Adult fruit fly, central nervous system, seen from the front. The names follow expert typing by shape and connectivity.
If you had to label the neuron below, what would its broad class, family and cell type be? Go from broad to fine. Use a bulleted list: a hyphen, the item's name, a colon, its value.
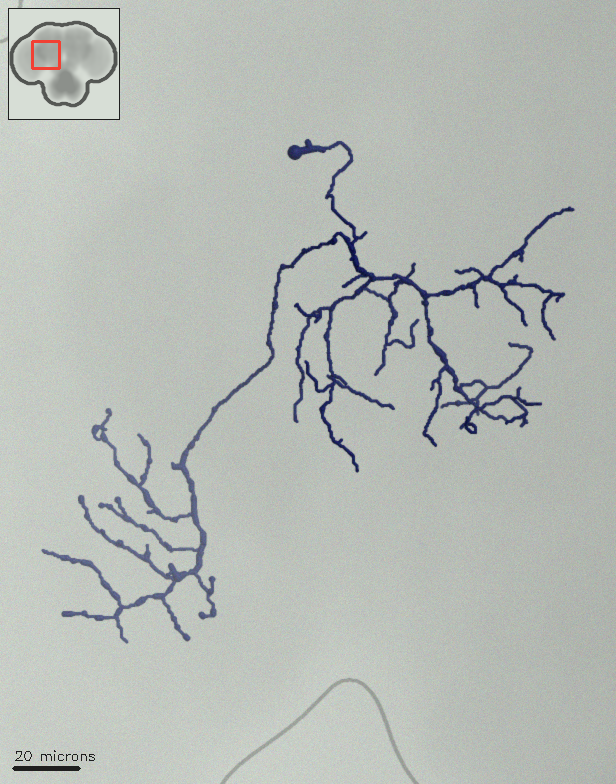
- broad class: visual centrifugal neuron
- family: hemilineage VLPp&l1_posterior
- cell type: LPT115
